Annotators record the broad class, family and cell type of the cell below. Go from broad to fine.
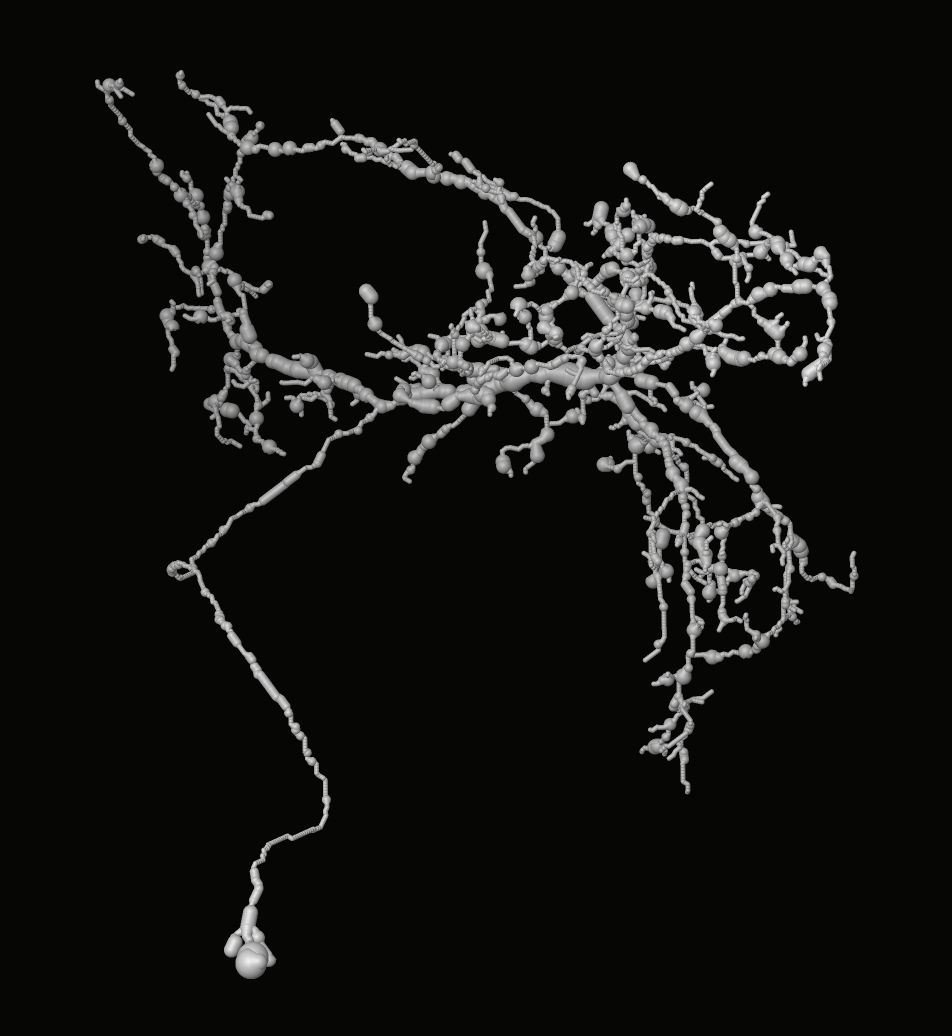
central-brain intrinsic neuron; hemilineage LALa1_anterior; PLP250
